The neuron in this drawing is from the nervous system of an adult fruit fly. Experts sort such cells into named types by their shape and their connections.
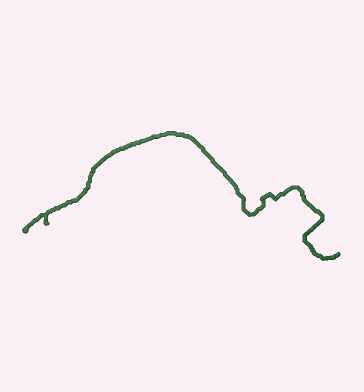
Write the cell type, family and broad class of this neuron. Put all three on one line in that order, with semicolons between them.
ORN_VM6l; class olfactory; sensory neuron entering the brain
